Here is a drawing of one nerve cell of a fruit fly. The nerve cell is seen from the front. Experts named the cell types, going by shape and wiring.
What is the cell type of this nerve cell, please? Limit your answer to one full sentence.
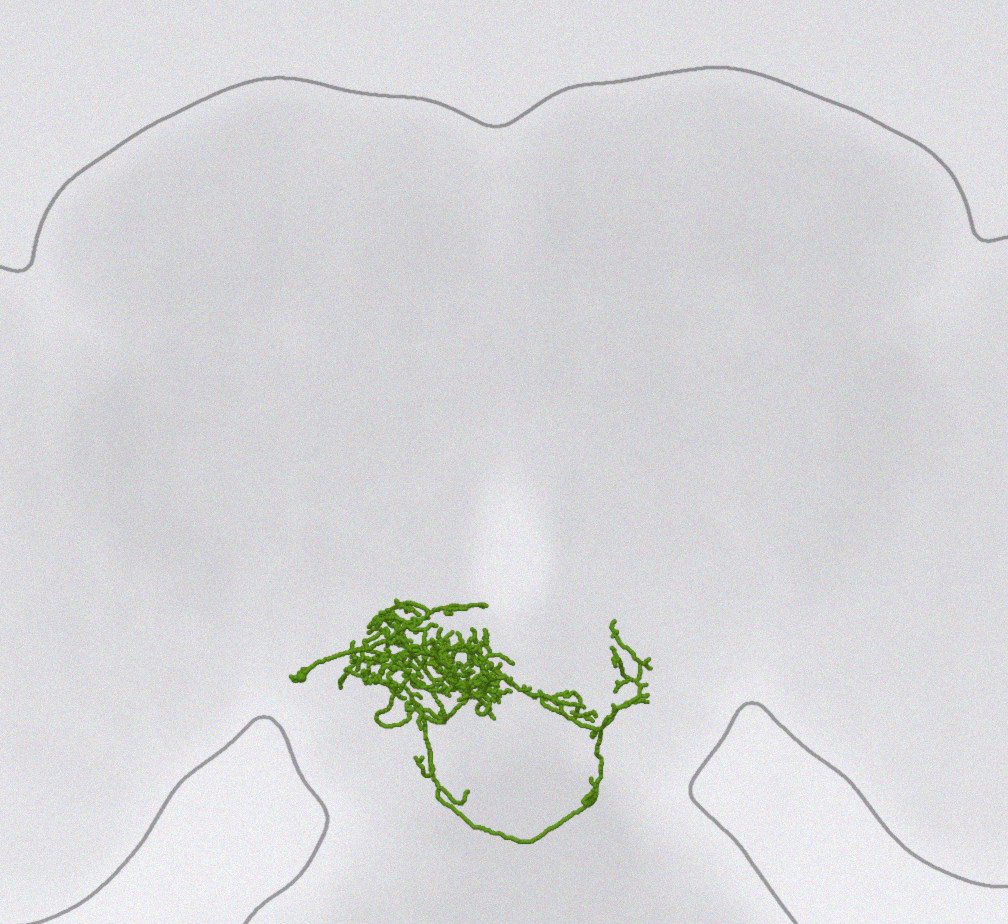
The single nerve cell here is of type GNG156.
